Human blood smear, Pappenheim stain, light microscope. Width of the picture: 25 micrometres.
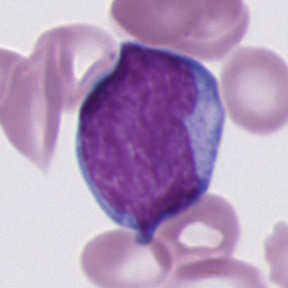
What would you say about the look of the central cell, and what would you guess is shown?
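You've got an oval outline here, about 18 by 13 micrometres, narrowing to a small point at the bottom. The nucleus fills about 70% of the cell's area, and its right border is uneven and wavy where it meets the cytoplasm. The cytoplasm makes its widest band on the right side; it's pale blue, deepening to a darker blue at the cell margin. That's a myeloblast.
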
